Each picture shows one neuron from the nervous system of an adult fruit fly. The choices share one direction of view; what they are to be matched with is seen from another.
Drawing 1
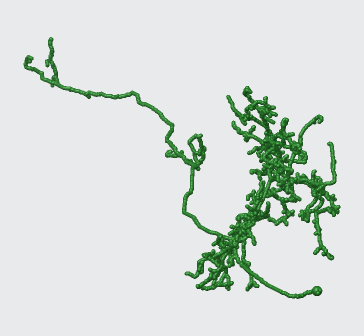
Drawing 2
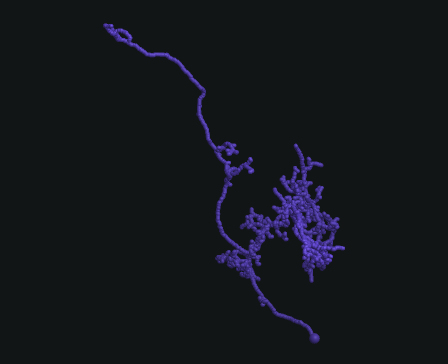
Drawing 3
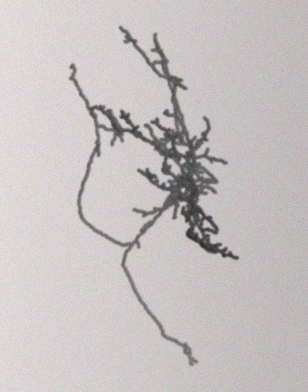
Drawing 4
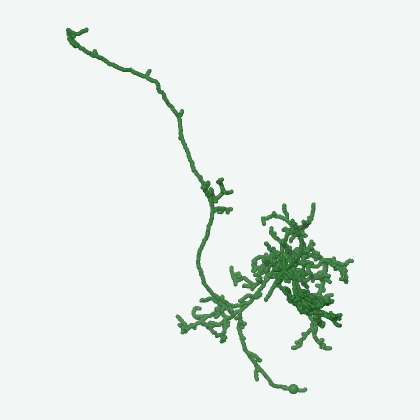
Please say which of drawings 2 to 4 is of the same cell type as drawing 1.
Drawing 4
